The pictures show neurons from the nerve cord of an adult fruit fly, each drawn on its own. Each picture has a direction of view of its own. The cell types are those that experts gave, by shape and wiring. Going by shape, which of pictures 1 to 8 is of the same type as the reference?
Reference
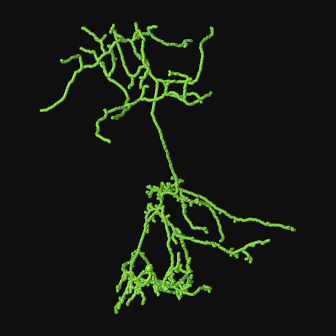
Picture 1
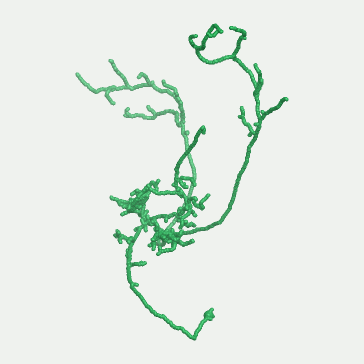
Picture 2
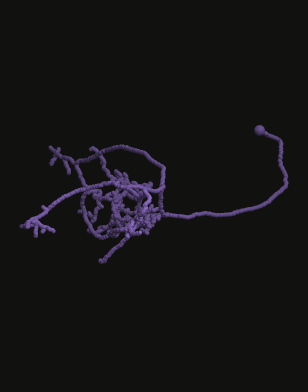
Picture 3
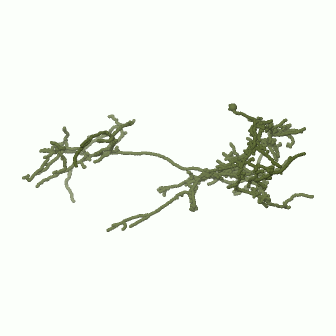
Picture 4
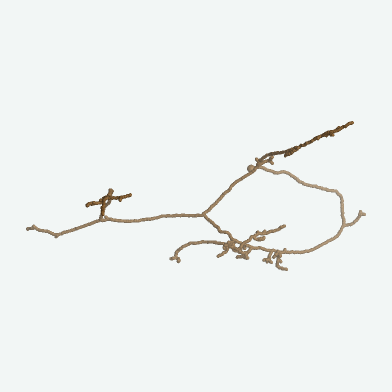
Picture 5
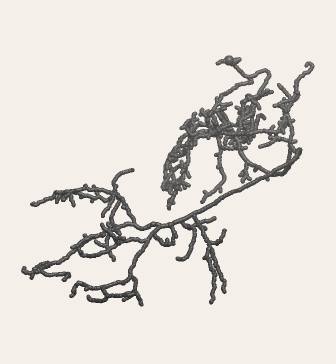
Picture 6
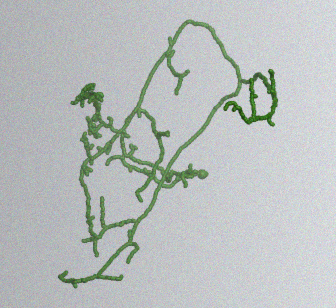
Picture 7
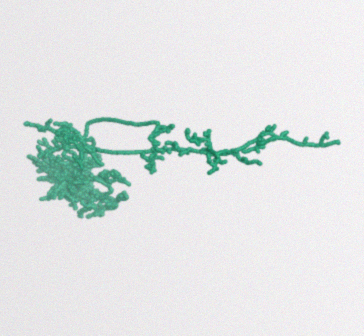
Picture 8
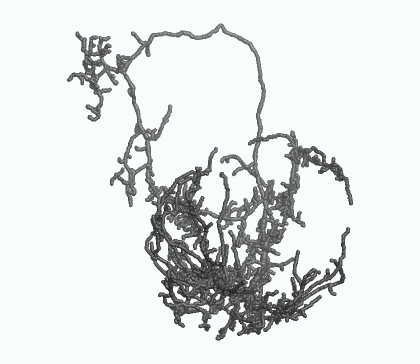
3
